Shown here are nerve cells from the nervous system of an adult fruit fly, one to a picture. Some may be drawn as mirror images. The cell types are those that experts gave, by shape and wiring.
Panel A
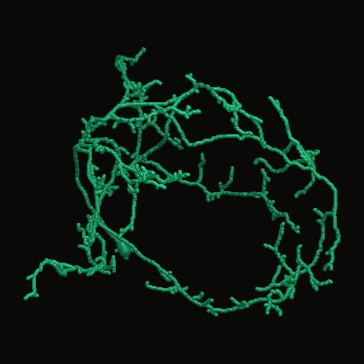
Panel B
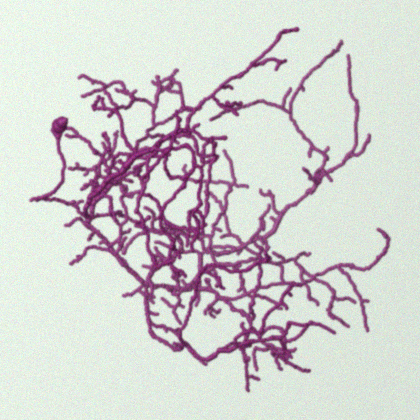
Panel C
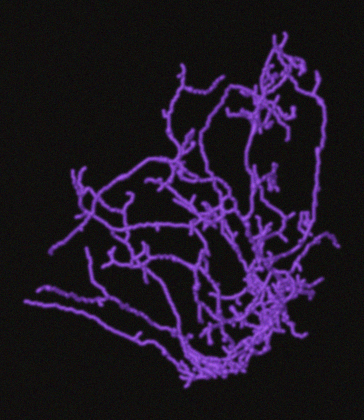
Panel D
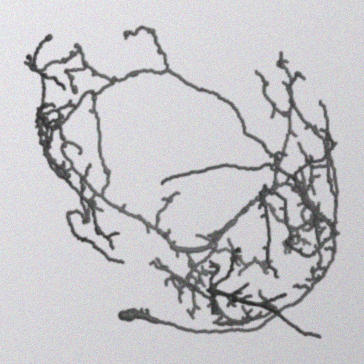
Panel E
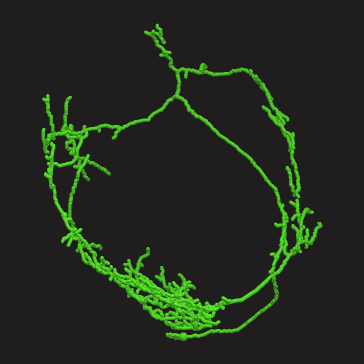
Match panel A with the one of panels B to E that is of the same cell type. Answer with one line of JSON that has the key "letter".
{"letter": "D"}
